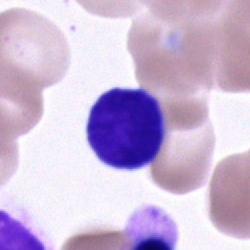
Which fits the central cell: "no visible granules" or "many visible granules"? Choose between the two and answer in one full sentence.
Granules are not seen anywhere in the cell's cytoplasm.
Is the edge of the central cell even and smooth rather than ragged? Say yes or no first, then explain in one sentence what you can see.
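Yes. The cell has a round, smooth outline.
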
